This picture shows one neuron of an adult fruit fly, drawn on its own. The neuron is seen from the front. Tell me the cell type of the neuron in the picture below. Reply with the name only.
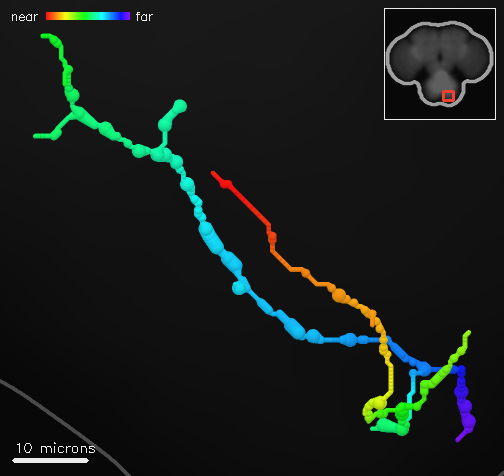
SNpp48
